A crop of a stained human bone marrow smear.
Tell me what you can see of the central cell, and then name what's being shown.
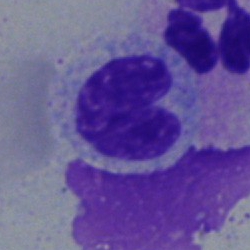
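Start with the nucleus: a deep notch on its right side divides it into an upper and a lower lobe. Its chromatin is dense and dark purple, with a few paler streaks. Around the whole nucleus runs a moderate rim of pale grey-blue cytoplasm holding fine, faint, scattered granules. You are looking at a band neutrophil.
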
